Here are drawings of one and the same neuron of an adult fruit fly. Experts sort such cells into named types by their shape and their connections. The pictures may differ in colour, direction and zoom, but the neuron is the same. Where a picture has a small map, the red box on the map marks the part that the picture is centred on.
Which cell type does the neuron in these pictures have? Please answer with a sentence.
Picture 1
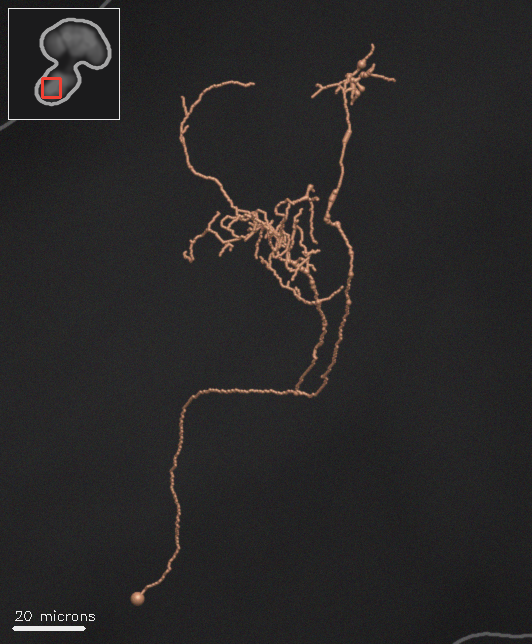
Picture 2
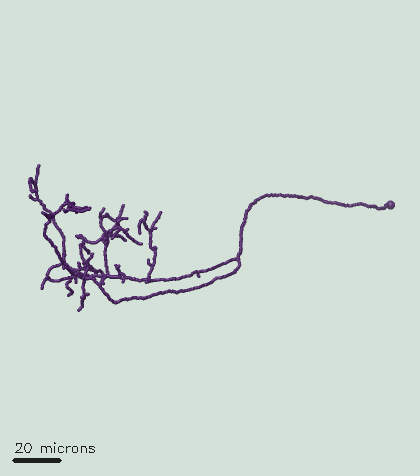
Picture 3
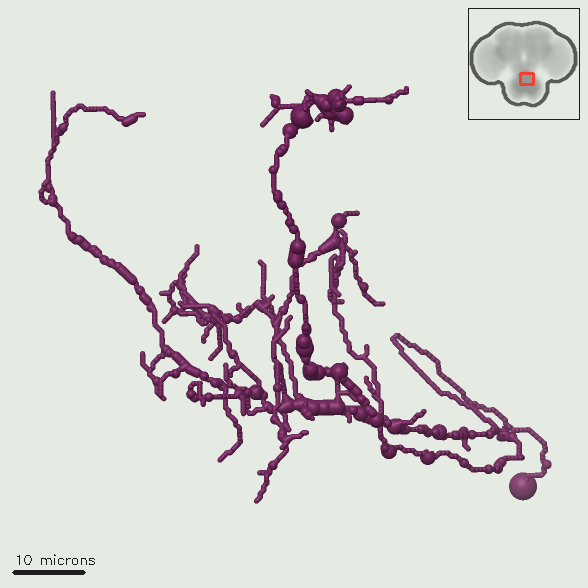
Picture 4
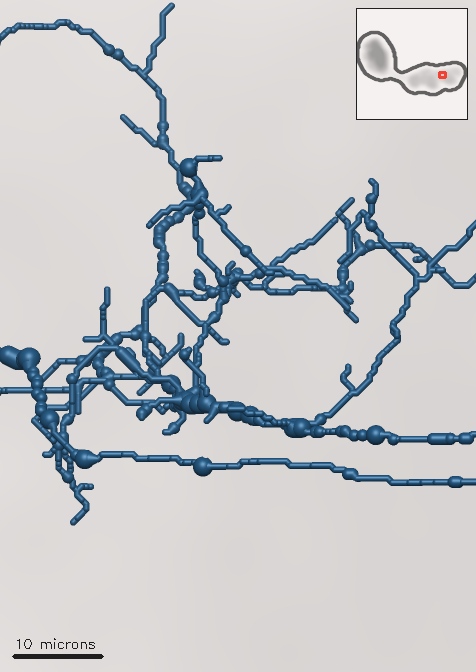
The cell type is IN21A093.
